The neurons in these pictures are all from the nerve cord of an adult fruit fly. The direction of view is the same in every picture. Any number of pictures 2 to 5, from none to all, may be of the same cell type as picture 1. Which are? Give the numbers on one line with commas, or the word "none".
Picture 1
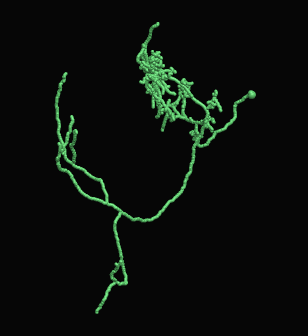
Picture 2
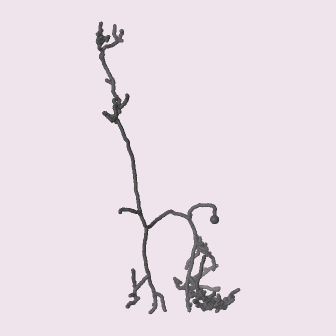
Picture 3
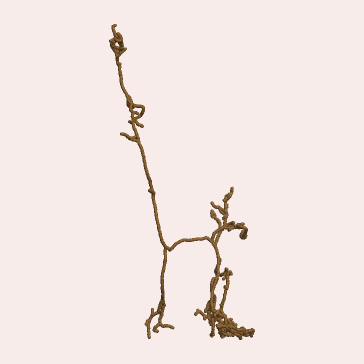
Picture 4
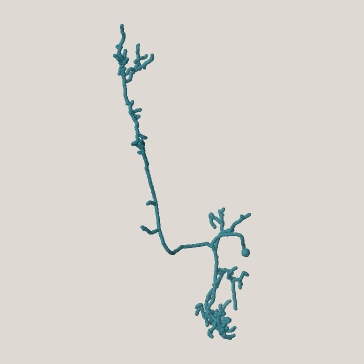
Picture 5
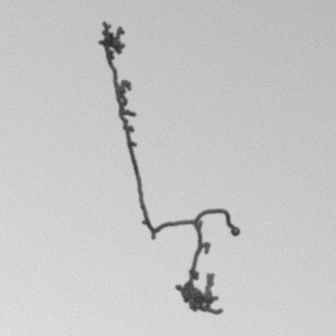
none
